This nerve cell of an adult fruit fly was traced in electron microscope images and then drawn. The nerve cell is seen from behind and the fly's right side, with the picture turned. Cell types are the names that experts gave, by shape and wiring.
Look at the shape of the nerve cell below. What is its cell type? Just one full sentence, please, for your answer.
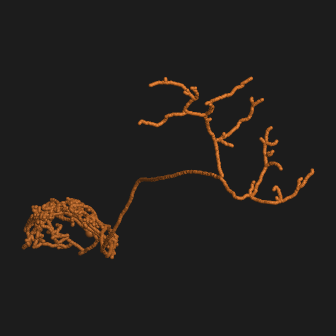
For this neuron, the cell type is DNge001.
